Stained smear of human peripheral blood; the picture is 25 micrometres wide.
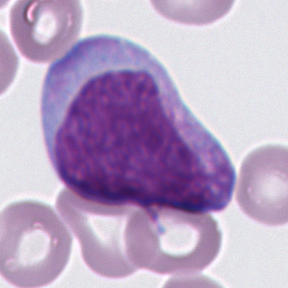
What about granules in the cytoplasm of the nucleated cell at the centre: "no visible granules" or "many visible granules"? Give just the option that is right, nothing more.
No visible granules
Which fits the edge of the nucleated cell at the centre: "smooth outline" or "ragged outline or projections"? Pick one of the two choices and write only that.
Ragged outline or projections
